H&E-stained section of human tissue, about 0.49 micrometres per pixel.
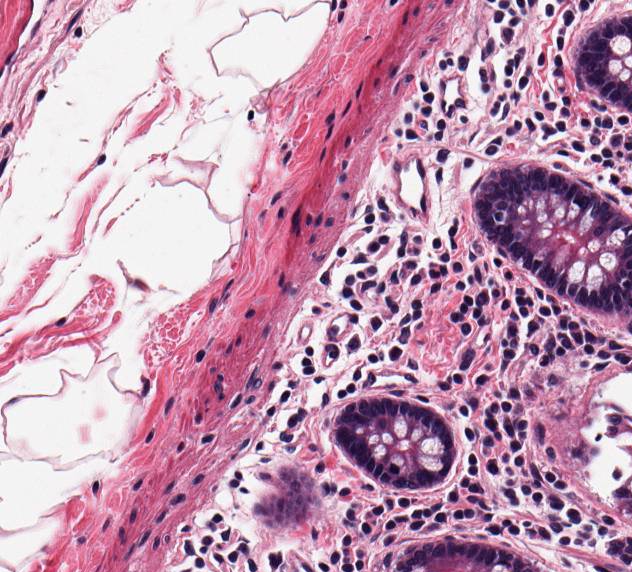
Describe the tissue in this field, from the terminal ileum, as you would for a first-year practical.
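Glands on the right seem cut across, giving round to oval profiles. Their columnar epithelium is crowded with goblet cells; mucin shows as pale clear vacuoles. Dark, elongated nuclei crowd toward each gland's outer edge. Within the diagonal band, elongated spindle nuclei lie parallel to its long axis.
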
